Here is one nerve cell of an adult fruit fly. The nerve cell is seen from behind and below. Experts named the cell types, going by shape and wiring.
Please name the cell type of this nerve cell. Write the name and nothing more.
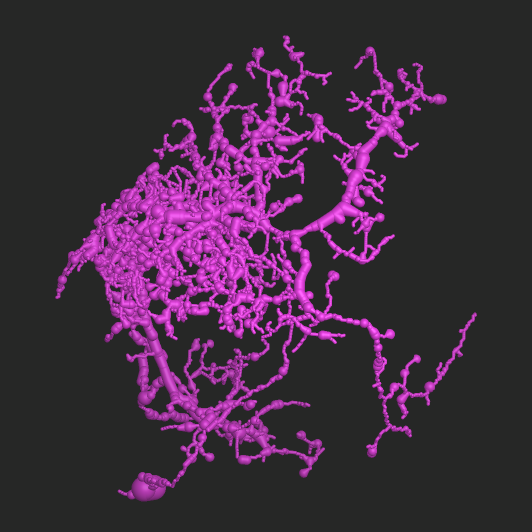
IN13A007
